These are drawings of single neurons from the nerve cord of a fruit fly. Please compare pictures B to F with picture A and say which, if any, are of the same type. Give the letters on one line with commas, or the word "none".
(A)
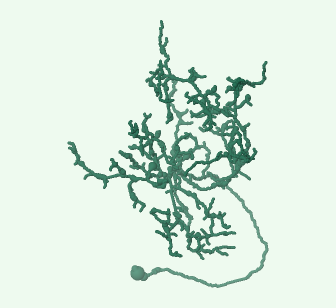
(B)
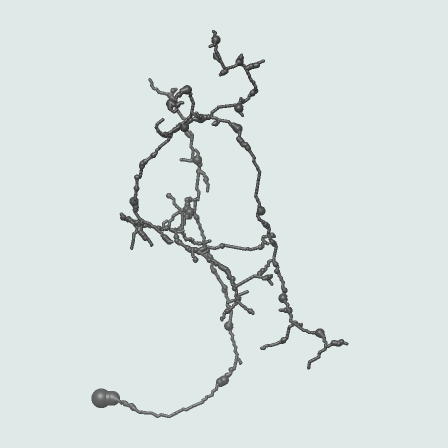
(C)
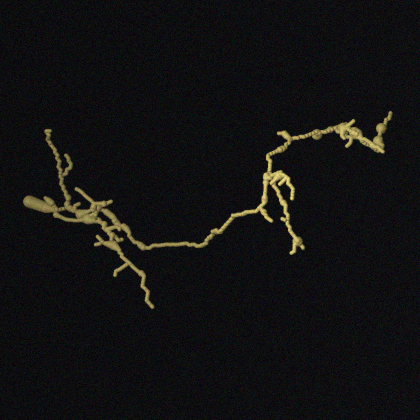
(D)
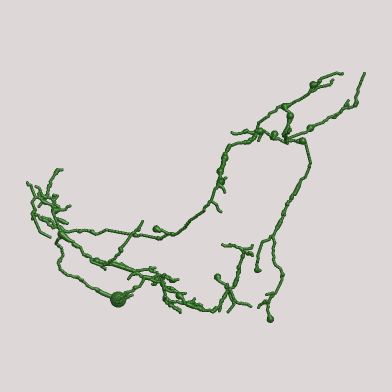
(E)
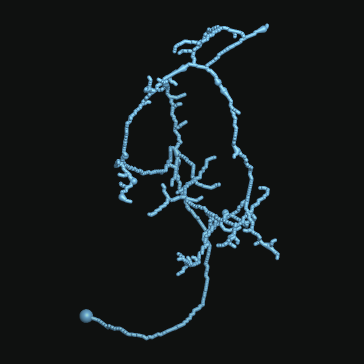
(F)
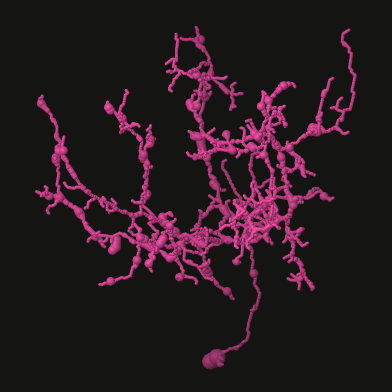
F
